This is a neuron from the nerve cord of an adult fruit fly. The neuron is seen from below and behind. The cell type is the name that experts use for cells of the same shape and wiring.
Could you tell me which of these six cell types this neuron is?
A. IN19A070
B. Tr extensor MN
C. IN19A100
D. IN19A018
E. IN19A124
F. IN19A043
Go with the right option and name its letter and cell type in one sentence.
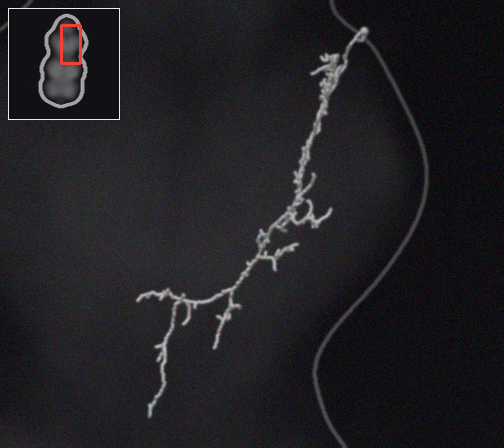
The neuron is sorted into cell type IN19A100, option C.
